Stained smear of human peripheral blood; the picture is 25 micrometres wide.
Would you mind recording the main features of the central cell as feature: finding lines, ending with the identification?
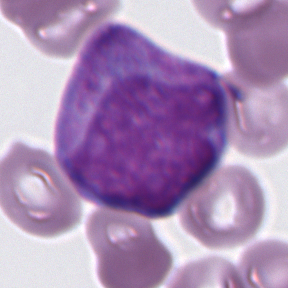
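Outline: irregular and somewhat angular rather than round
Chromatin: fine and evenly spread, without coarse dark clumps
Granules: none visible in the cytoplasm
Vacuoles: none seen
Name: atypical promyelocyte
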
